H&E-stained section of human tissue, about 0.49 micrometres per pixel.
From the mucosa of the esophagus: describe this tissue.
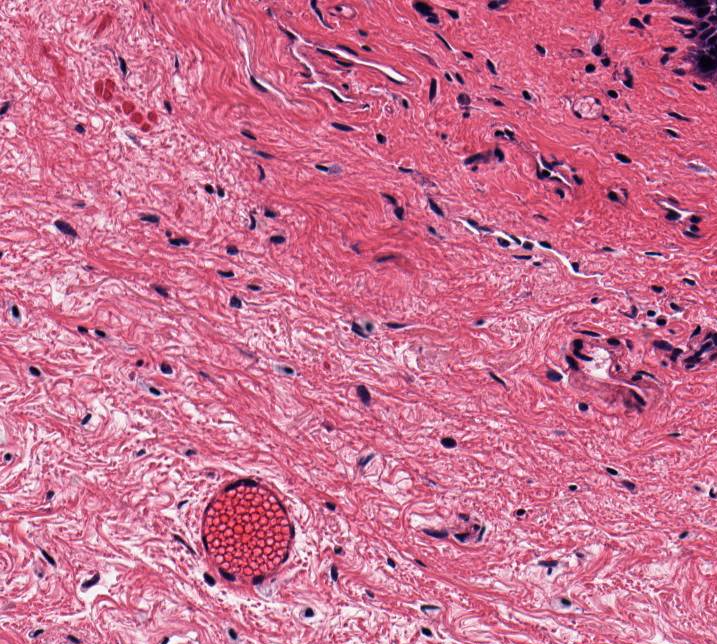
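Here the collagen fibres stain pink and run in wavy, interlacing bundles. Fibroblasts with dark, elongated nuclei are scattered sparsely throughout them. Near the lower left, you'll find one small round vessel tightly packed with red blood cells. A small cluster of red blood cells sits near the upper left.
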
